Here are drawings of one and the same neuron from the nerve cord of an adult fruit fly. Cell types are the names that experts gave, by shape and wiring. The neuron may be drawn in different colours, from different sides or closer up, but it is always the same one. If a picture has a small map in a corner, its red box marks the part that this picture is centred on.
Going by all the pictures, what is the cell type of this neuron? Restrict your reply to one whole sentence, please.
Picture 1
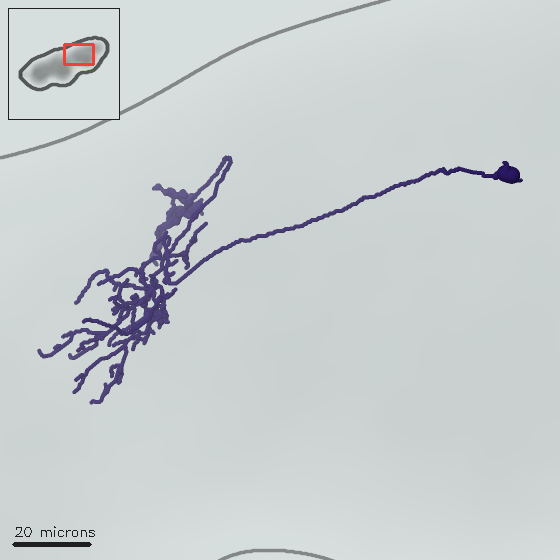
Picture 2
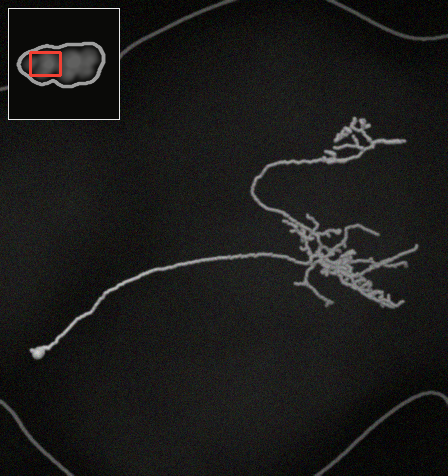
This neuron is of the type IN06A114.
